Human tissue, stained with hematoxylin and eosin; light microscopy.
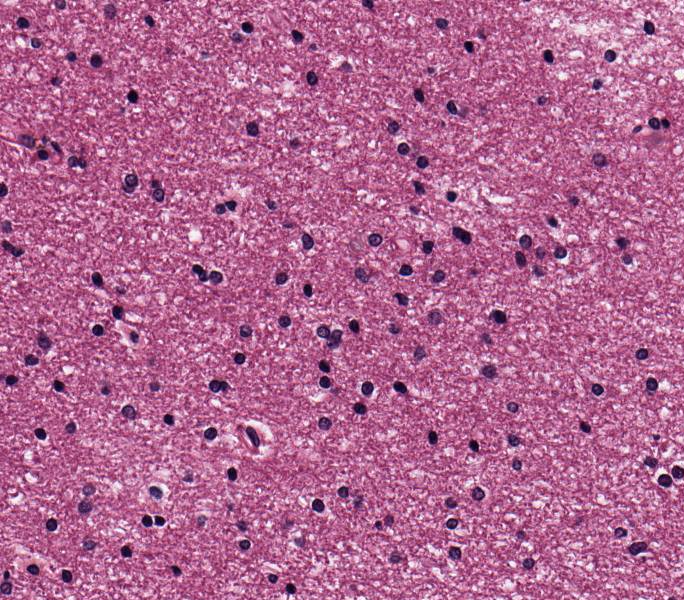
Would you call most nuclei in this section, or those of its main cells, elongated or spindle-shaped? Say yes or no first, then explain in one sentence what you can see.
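No. Most nuclei are small, round and stain darkly with haematoxylin.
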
